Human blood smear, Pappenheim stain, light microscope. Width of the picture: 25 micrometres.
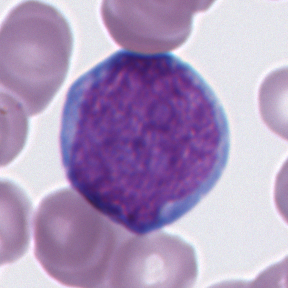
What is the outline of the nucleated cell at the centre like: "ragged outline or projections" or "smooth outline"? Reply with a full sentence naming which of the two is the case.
It is a smooth edge that this cell shows.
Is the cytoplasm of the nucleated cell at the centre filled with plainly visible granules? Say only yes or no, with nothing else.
No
